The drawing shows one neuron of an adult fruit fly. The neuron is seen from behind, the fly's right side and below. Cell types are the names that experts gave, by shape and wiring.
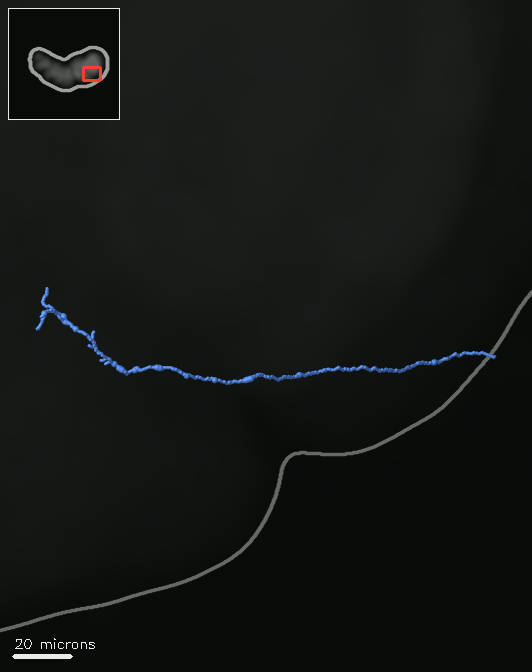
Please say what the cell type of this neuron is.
JO-EV6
